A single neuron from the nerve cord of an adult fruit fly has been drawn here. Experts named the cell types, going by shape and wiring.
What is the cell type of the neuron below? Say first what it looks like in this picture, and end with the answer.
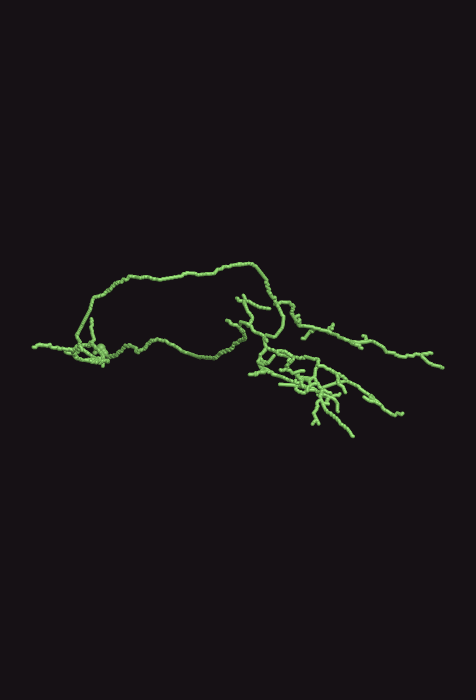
In this view it is wider than it is tall. It is a nerve-cord intrinsic neuron. Its cell type is IN02A051.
